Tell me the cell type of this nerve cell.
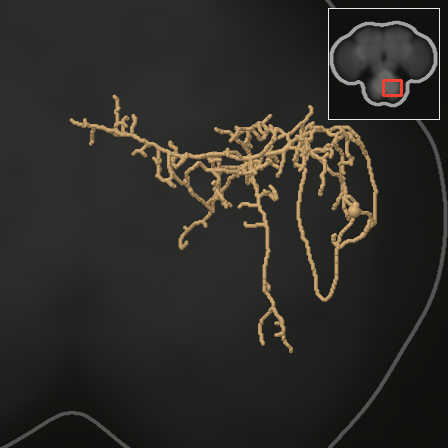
IN08A038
